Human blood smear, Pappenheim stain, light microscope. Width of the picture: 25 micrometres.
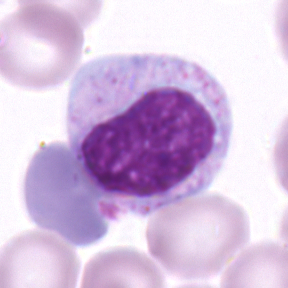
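Metamyelocyte in a stained peripheral blood smear. The nucleus is oval, about 12 by 9 micrometres, with dark purple clumped chromatin and paler patches between the clumps. Pale greyish-blue cytoplasm forms a wide rim, broadest above the nucleus, with fine reddish-purple granules scattered through it.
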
